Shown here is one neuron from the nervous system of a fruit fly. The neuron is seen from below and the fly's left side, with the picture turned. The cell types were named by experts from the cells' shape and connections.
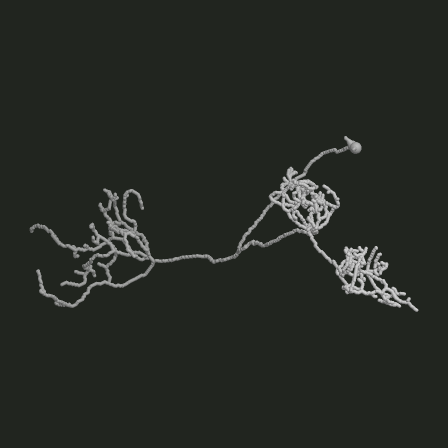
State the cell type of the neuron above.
PAM04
